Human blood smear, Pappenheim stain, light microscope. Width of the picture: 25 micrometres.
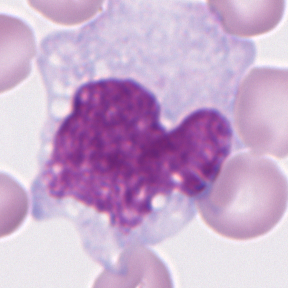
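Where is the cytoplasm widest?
It is plentiful, widest above the nucleus.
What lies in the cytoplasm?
A faint dusting of fine lilac granules, and several small clear vacuoles.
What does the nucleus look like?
It has a larger left portion and a smaller right portion.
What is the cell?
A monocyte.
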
